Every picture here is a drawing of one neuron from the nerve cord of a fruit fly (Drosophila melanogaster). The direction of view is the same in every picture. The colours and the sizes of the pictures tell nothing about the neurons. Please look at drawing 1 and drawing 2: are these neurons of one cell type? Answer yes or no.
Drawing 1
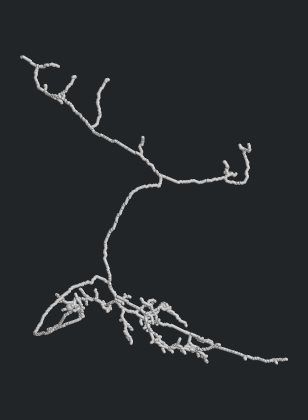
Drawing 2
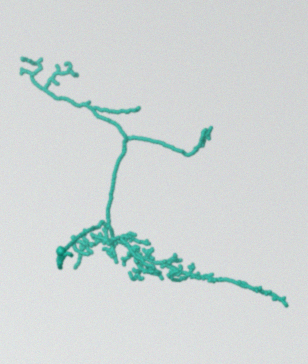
yes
